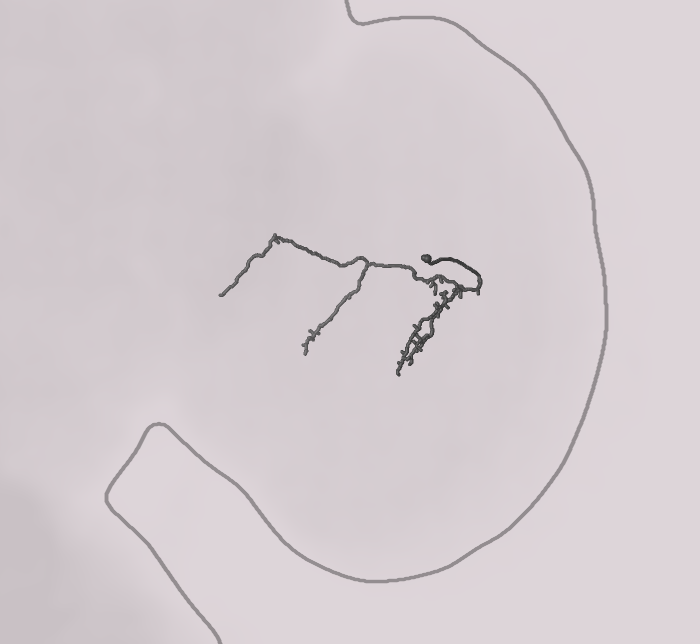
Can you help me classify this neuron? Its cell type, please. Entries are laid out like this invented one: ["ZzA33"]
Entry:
["TmY9b"]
